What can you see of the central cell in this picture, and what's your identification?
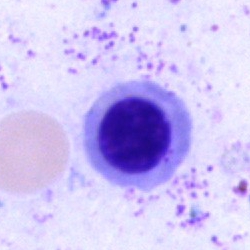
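Chromatin dark purple, dense. No nucleoli visible. Cytoplasm blue, no visible granules. Erythroblast.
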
